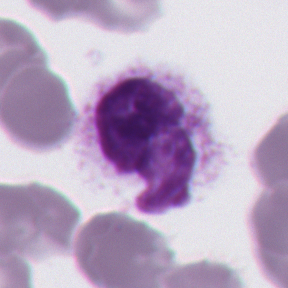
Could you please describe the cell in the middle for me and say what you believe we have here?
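Look first at the nucleus, bent into a curved, folded shape with its lower portion curling down toward the bottom of the cell. Its chromatin is dark purple, dense and coarsely clumped. Around it, the cytoplasm forms a pale, almost colourless rim, scattered with fine lilac to pinkish-purple granules. This is a segmented neutrophil.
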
